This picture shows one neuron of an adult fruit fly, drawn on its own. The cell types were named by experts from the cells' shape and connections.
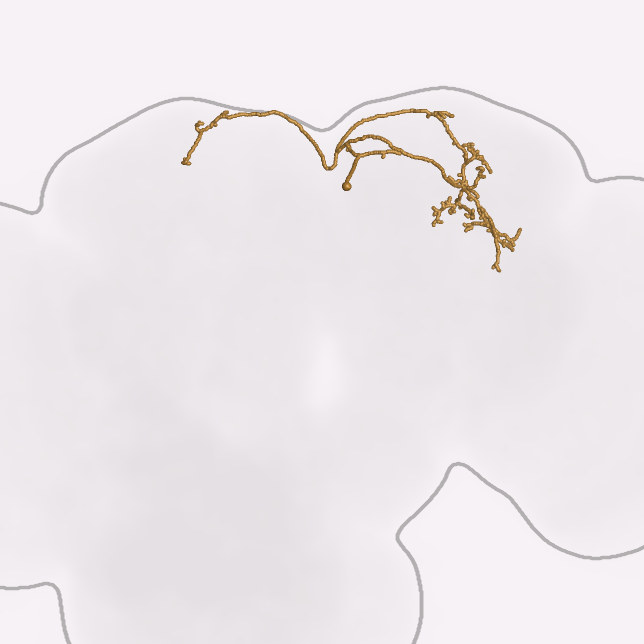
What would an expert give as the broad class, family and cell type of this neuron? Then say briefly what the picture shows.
This is a central-brain intrinsic neuron. The family is hemilineage SMPad1. It is of cell type SMP106. The cell body can be seen at the top of the picture. In this view it is wider than it is tall.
